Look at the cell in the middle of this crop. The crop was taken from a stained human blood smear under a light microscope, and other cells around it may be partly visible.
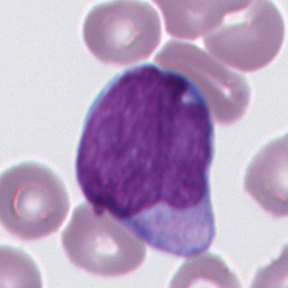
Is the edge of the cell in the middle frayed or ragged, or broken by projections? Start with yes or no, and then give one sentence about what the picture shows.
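No. The cell outline is oval with a smooth edge.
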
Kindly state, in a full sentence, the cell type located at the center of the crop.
The middle cell in this particular crop is an atypical promyelocyte.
